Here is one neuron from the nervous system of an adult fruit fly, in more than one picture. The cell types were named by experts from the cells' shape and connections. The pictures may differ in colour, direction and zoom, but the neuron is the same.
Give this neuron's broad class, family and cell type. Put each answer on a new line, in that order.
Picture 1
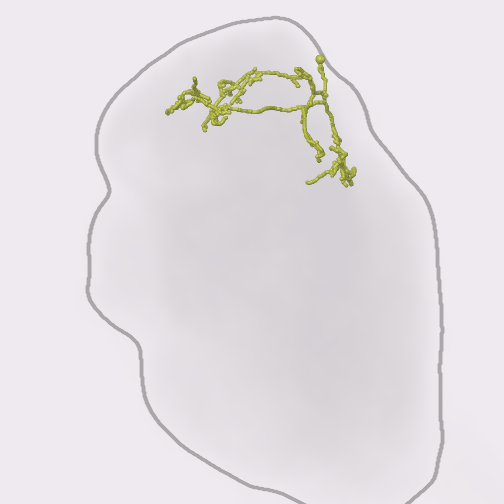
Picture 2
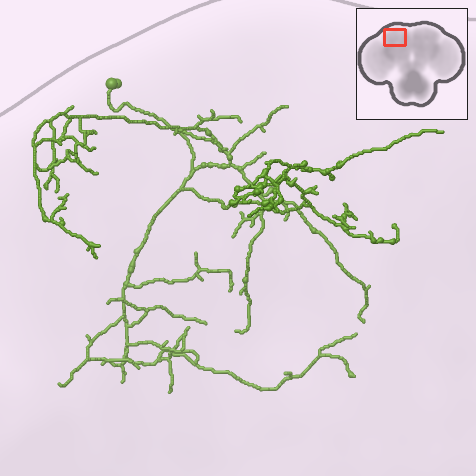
central-brain intrinsic neuron
hemilineage VLPd&p1_posterior
SIP032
